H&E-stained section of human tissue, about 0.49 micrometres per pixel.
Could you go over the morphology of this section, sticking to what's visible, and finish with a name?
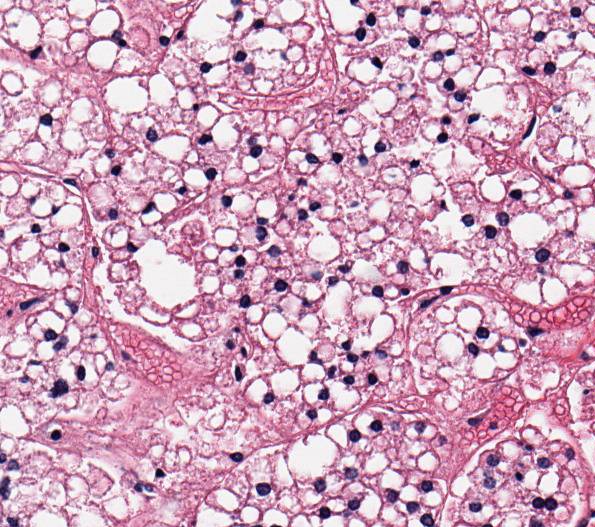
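What strikes me first is the cytoplasm: abundant, and filled with many clear vacuoles of varying size, so the cells look bubbly. Their nuclei are small, round and darkly stained. Between the nests, the stroma is scant, just delicate pale pink strands. Nowhere do the cells form glandular lumina. This section is adrenal gland, then.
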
